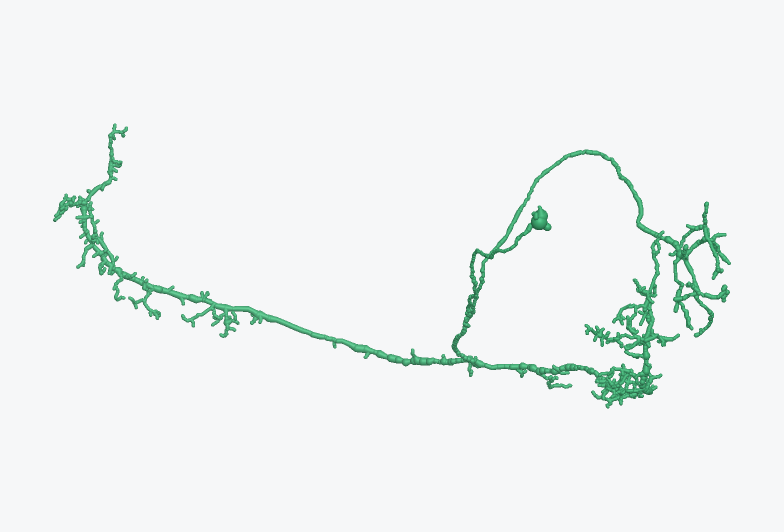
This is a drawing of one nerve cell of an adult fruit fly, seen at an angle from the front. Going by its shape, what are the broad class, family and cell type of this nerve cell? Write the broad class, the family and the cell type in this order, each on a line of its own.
central-brain intrinsic neuron
hemilineage ALl1_ventral
SAD097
